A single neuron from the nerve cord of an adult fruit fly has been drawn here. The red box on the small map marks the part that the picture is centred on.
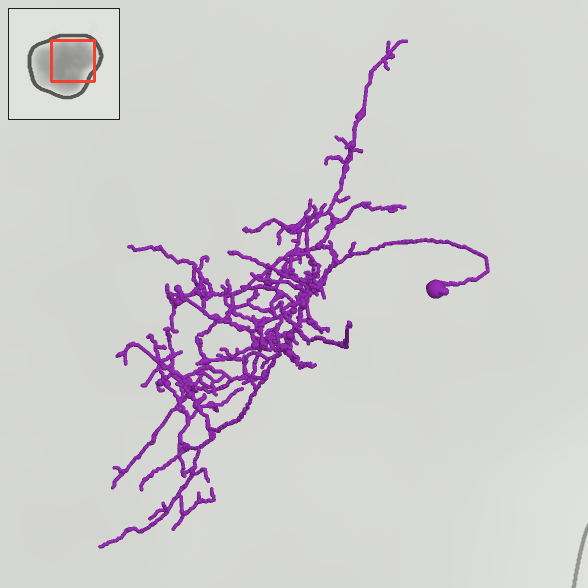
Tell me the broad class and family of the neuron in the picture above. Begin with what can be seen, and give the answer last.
The picture shows dozens of branch ends. As drawn here it is taller than it is wide. This is an ascending neuron. The family is hemilineage 08B.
